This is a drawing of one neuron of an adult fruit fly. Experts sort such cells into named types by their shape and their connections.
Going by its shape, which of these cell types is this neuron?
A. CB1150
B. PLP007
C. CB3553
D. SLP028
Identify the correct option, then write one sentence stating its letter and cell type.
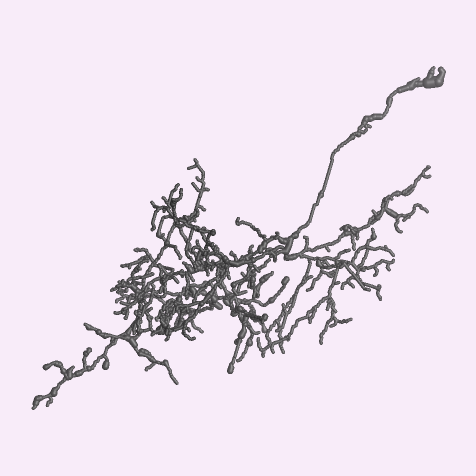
Among the options, B names the cell type of the neuron, namely PLP007.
